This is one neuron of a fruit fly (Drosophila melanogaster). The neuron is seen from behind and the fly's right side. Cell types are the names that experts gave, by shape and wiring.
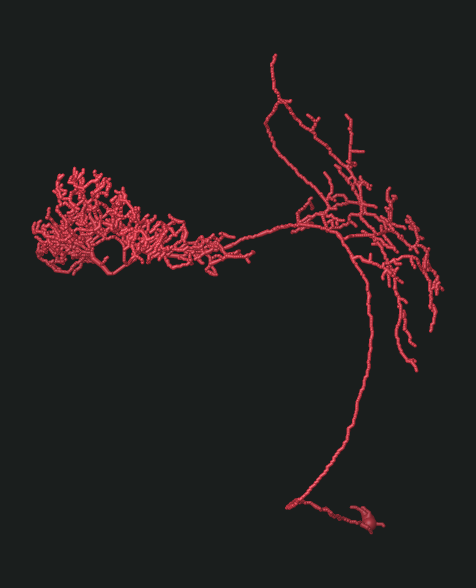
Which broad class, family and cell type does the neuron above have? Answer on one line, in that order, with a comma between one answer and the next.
central-brain intrinsic neuron, hemilineage LALv1_dorsal, FB2D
